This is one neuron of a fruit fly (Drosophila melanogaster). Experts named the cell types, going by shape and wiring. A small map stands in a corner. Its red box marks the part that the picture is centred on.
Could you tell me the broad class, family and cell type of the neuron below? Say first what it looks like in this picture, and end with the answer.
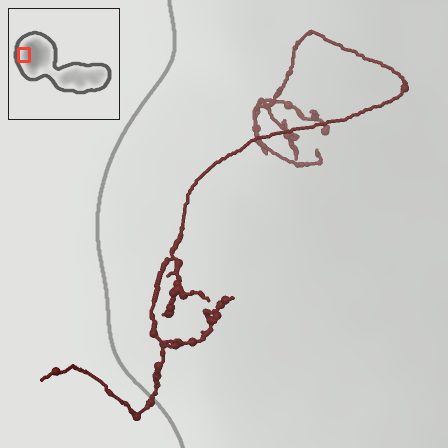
No cell body is drawn. As drawn here it is about as wide as it is tall. This is a sensory neuron entering the brain. Its family is called class olfactory. The cell type is ORN_VA6.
